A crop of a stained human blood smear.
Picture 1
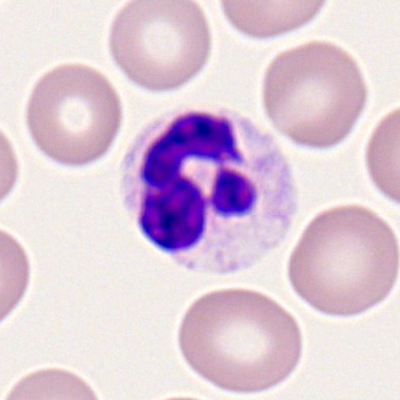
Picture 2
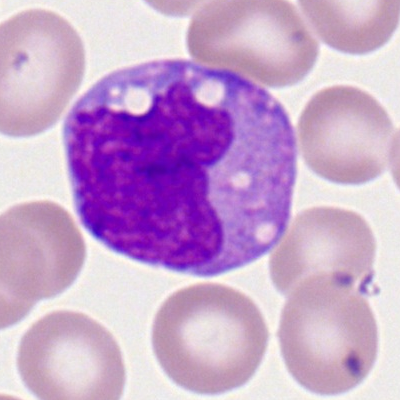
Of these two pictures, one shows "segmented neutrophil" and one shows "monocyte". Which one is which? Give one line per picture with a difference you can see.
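Picture 1 is a segmented neutrophil. No vacuoles are seen in the cytoplasm.
Picture 2 is a monocyte. Several clear, round vacuoles are present in the cytoplasm.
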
